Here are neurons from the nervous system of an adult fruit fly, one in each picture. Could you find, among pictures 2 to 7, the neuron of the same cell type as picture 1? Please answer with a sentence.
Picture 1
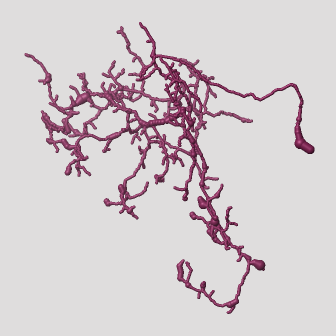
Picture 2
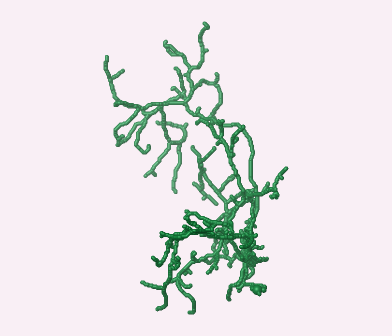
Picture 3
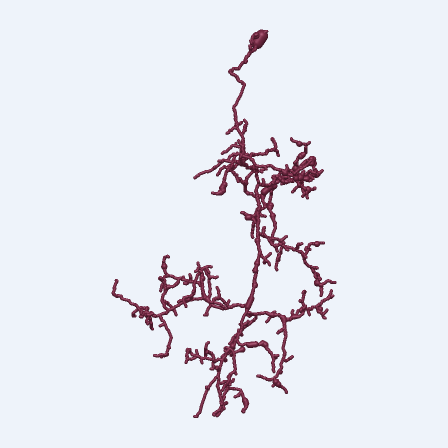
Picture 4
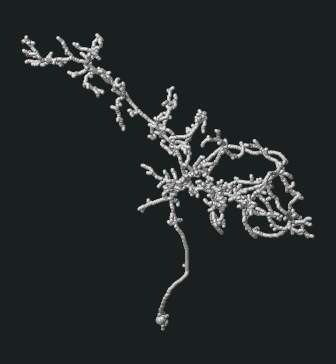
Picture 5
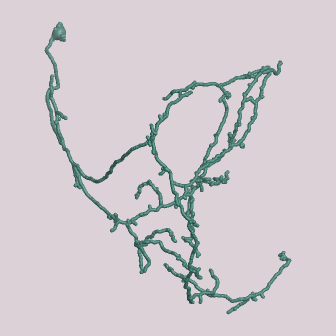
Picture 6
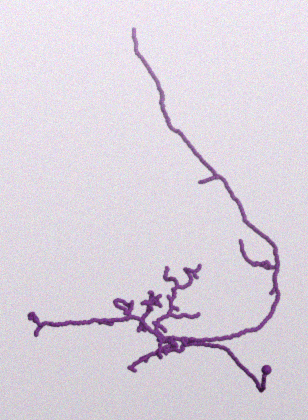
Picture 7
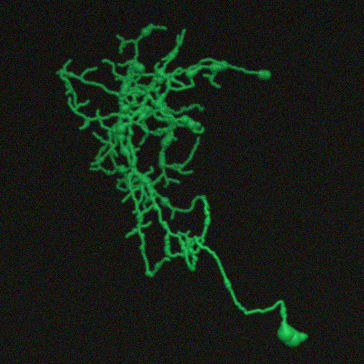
Picture 3 shows a neuron of the same cell type.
